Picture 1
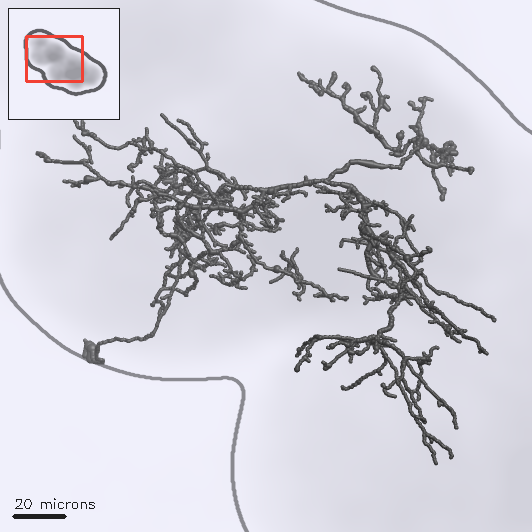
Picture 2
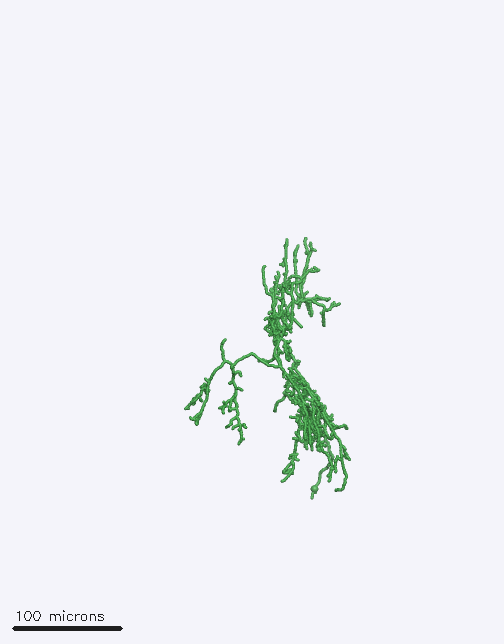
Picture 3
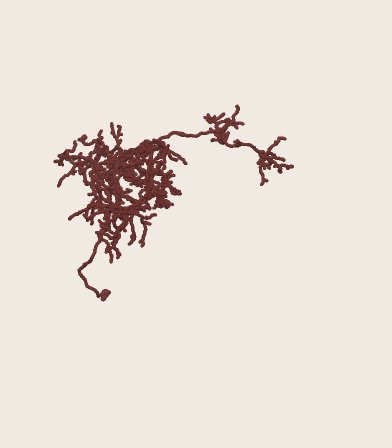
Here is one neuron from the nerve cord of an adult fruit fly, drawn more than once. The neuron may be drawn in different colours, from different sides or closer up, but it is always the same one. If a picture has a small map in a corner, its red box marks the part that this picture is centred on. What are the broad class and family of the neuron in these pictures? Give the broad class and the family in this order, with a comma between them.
nerve-cord intrinsic neuron, hemilineage 14B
